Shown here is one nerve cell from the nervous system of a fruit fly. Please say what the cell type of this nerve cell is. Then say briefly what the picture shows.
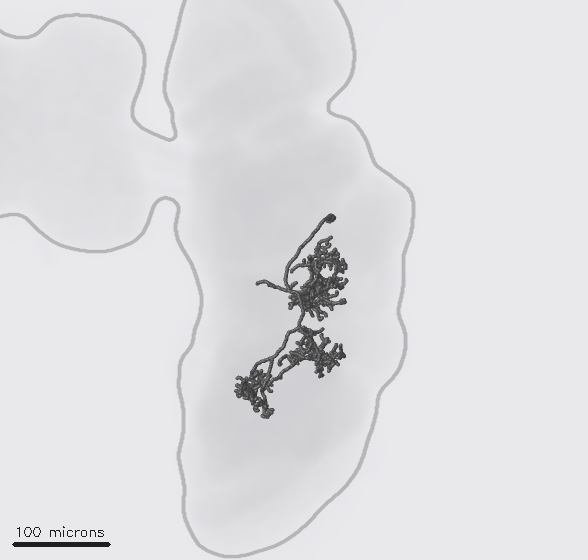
Its cell type is CRE050. It is a central-brain intrinsic neuron. By the scale bar it is about 200 microns tall in this view. As drawn here it is taller than it is wide.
